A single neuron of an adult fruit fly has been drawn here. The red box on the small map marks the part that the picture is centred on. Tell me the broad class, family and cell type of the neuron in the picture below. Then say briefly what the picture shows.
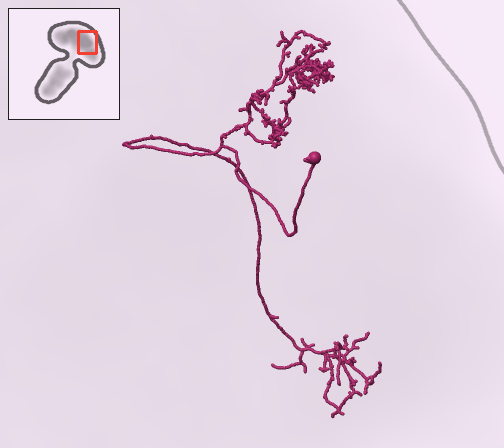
Its broad class is central-brain intrinsic neuron. Its family is hemilineage ALv1. It is of cell type M_vPNml67. It lies in the brain. As drawn here it is taller than it is wide.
